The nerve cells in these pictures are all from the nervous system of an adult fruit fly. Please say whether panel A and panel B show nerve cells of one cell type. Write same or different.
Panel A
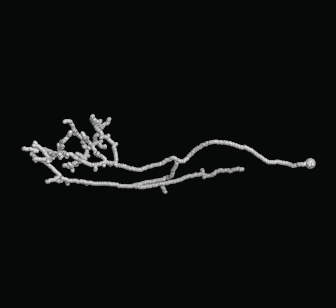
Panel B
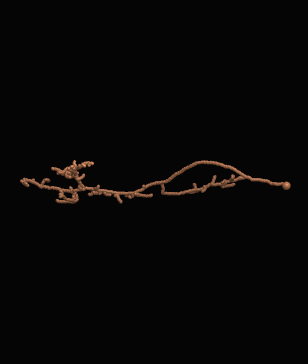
different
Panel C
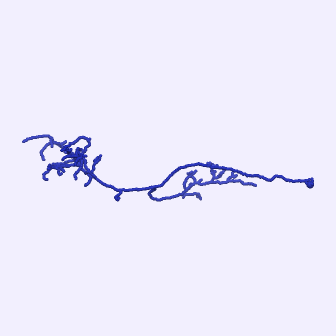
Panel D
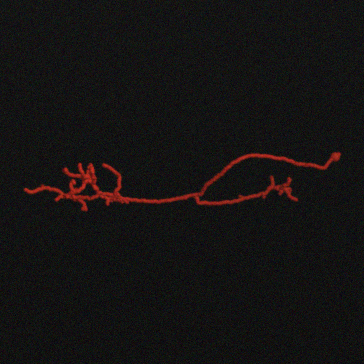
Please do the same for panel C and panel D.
different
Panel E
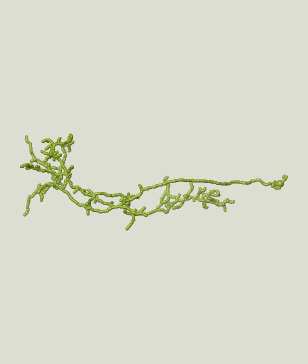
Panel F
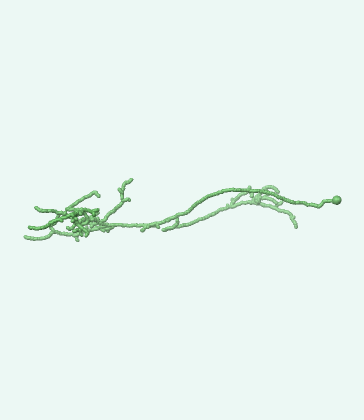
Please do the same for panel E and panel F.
different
